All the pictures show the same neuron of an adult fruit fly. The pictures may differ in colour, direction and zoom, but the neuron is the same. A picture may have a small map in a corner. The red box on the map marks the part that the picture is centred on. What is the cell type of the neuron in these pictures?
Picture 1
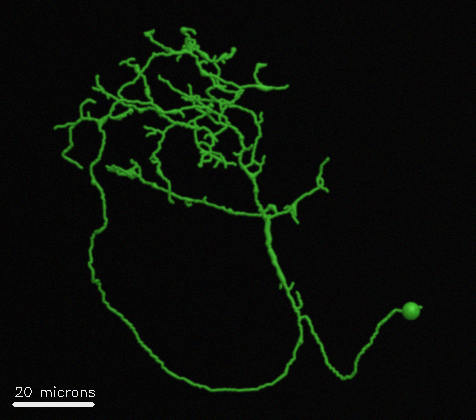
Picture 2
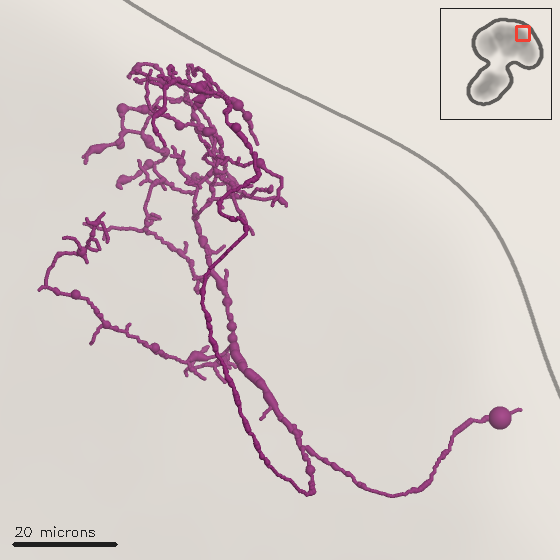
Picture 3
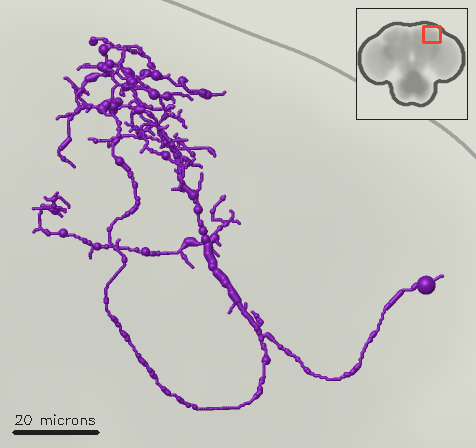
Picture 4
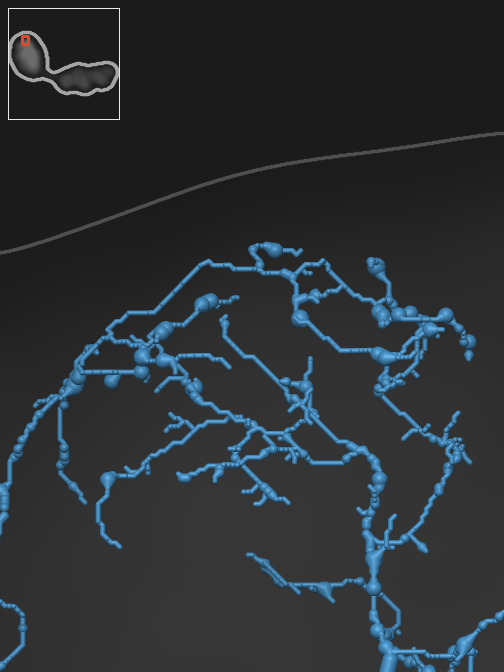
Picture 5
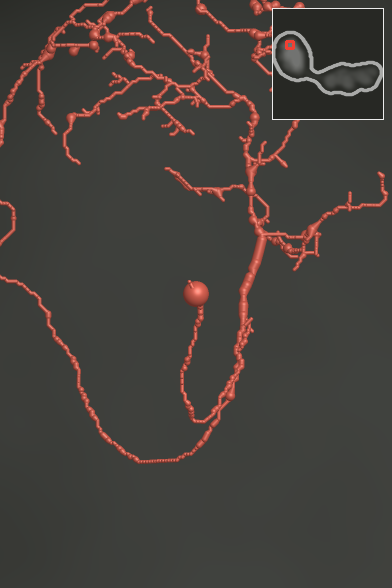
CB2797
